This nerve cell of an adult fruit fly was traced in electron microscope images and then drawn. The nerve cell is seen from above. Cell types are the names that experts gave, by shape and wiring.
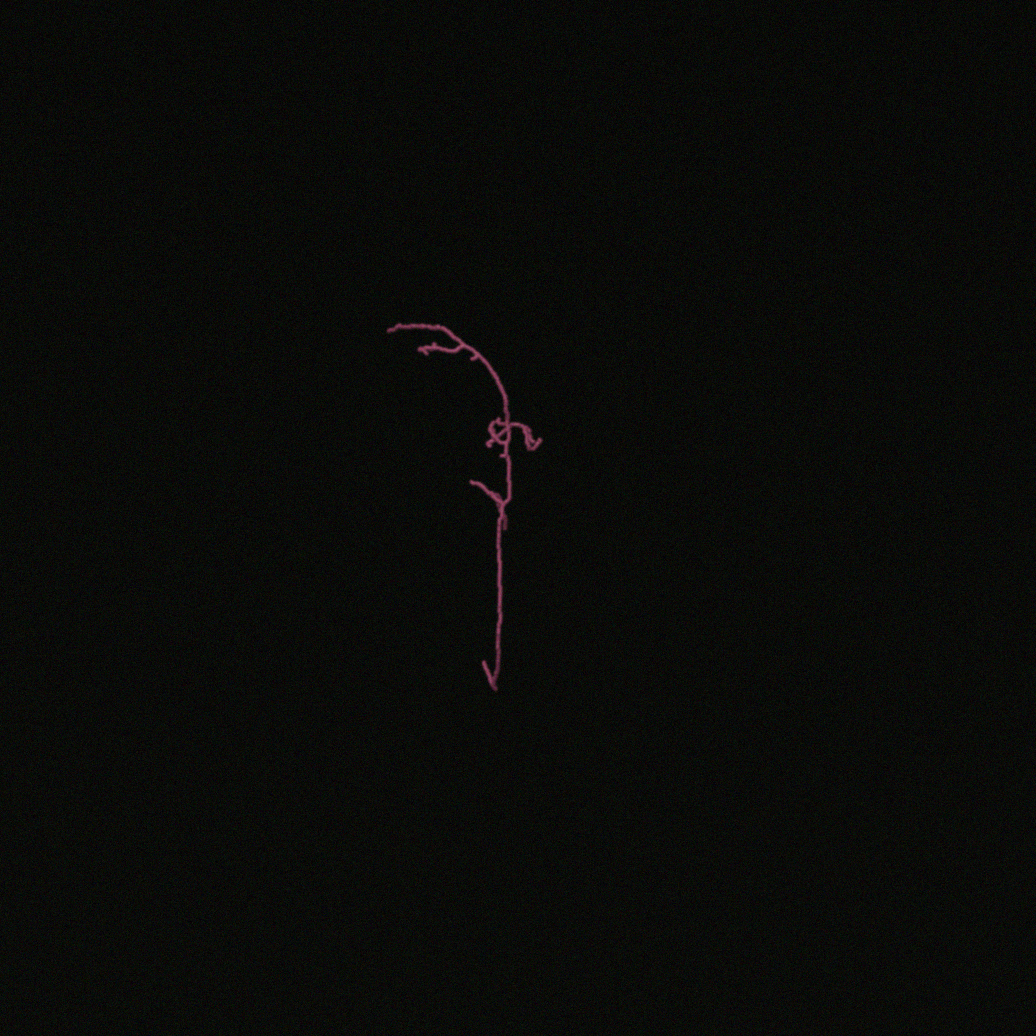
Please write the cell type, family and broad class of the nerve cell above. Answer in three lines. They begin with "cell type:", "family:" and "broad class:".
cell type: ENS5
family: ENS
broad class: sensory neuron entering the brain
